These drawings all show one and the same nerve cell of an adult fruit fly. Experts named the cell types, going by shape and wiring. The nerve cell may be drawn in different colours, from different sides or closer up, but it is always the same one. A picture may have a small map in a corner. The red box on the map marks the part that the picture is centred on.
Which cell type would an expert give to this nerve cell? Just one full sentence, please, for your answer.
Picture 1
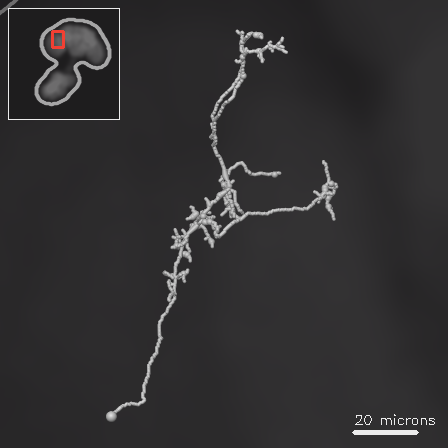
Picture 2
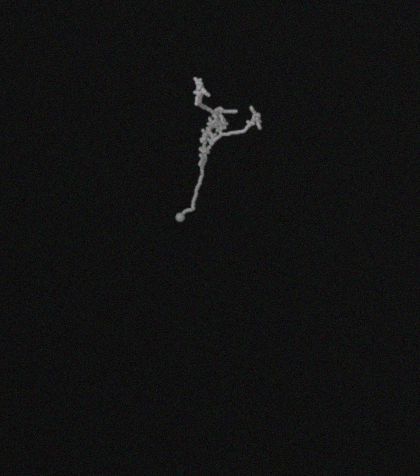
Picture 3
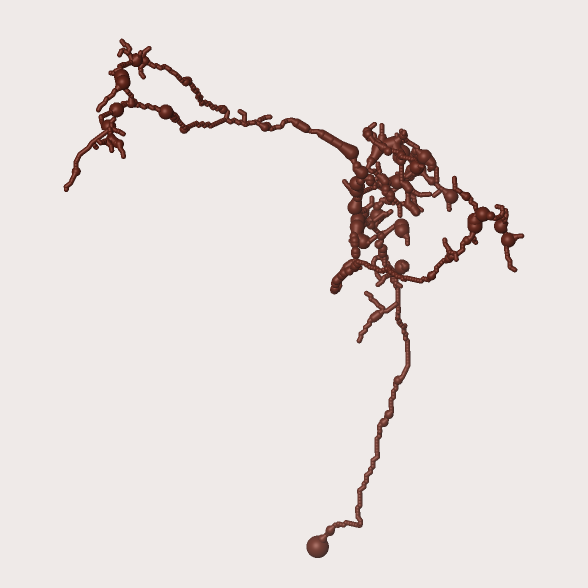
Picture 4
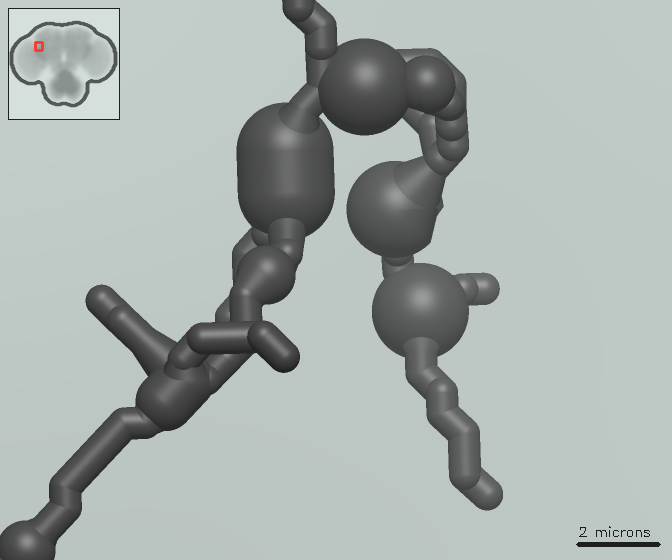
This nerve cell is of the type Y12.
